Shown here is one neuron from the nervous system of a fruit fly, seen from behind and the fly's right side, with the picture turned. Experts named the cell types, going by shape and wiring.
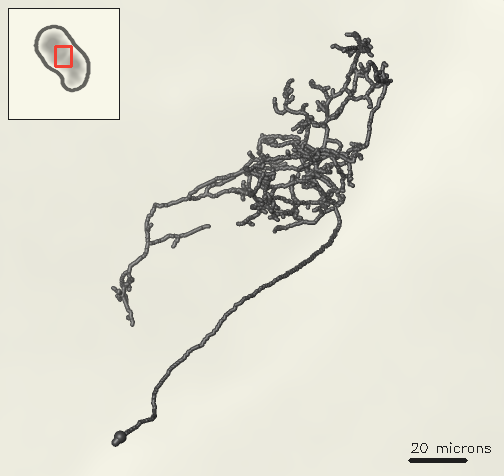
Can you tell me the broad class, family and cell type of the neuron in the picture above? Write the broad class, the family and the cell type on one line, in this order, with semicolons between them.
central-brain intrinsic neuron; hemilineage VLPp1; CB2086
